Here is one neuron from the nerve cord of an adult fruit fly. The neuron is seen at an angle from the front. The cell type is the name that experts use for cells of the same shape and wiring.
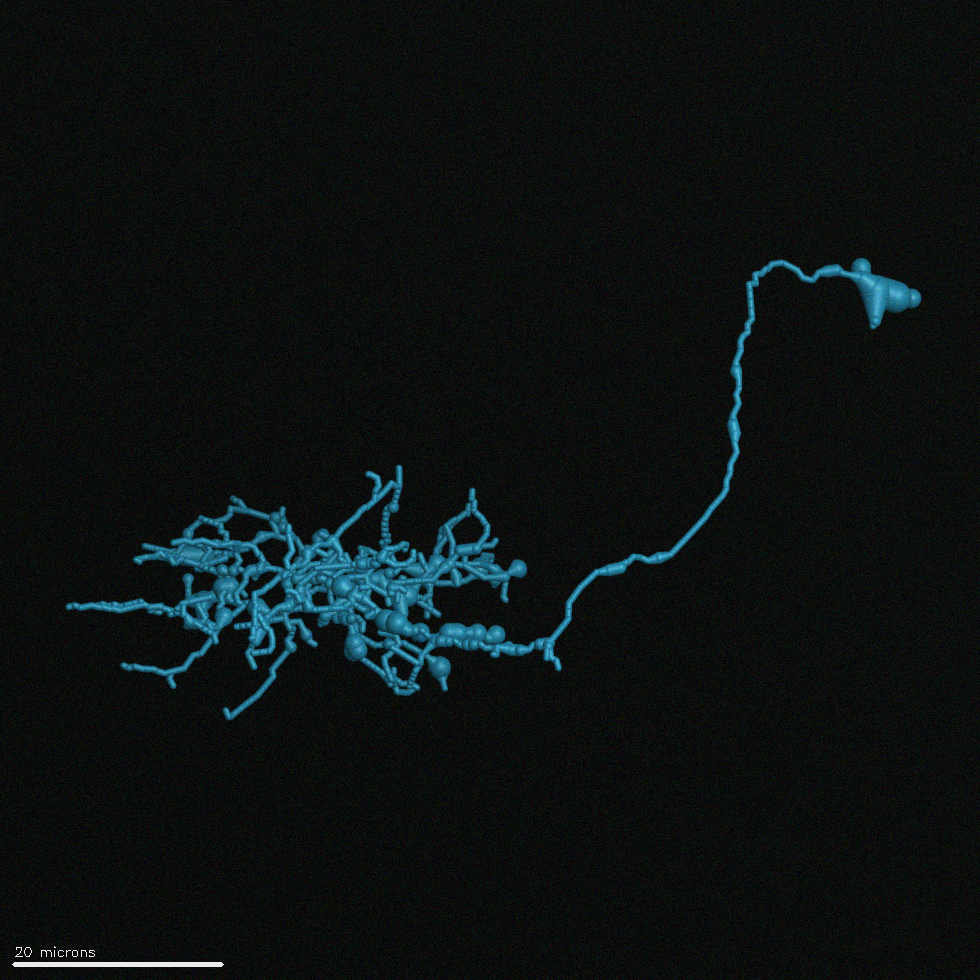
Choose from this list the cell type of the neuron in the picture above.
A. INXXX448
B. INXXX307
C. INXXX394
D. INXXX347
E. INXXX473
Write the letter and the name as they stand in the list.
A. INXXX448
